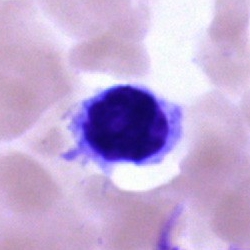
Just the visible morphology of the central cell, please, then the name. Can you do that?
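Cytoplasm scant, a pale blue-violet rim around the nucleus. Left edge of the cytoplasm ragged, with small frayed projections. No distinct cytoplasmic granules. Clear white crescent-shaped area just below the nucleus. Lymphocyte.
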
